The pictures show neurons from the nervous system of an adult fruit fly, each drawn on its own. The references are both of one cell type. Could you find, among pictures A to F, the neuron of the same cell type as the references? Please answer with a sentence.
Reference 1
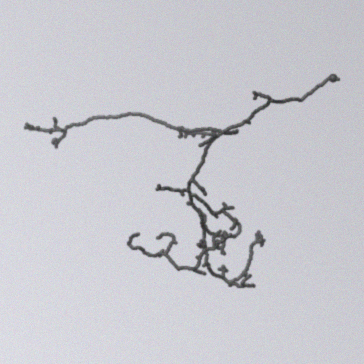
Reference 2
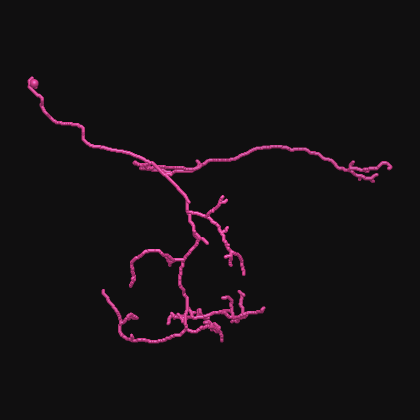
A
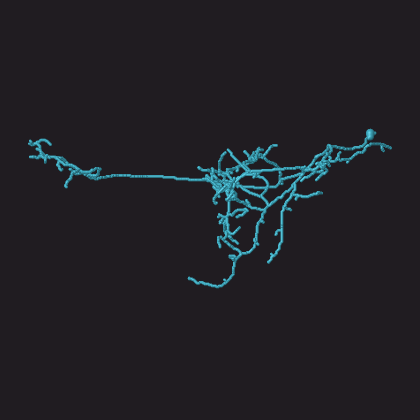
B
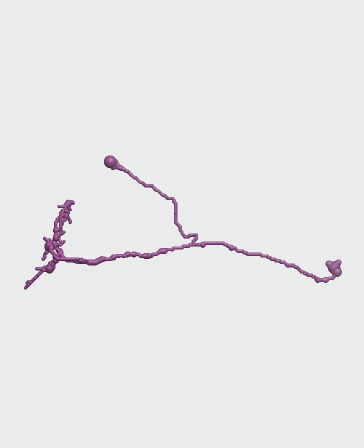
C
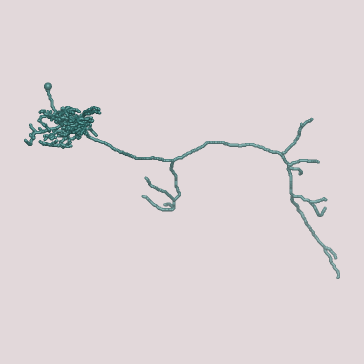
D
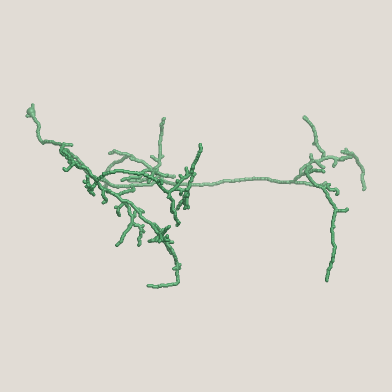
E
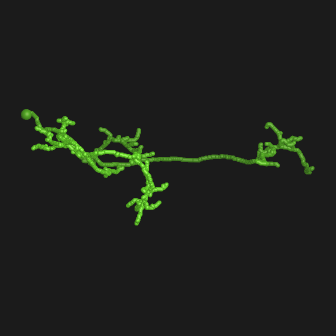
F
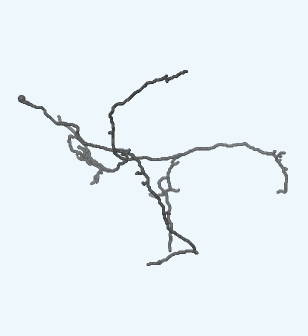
The neuron in picture F is of the same cell type.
